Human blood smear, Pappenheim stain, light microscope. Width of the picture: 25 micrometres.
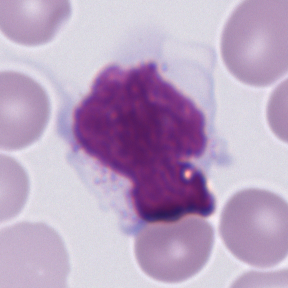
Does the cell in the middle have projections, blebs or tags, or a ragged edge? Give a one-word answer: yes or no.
Yes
